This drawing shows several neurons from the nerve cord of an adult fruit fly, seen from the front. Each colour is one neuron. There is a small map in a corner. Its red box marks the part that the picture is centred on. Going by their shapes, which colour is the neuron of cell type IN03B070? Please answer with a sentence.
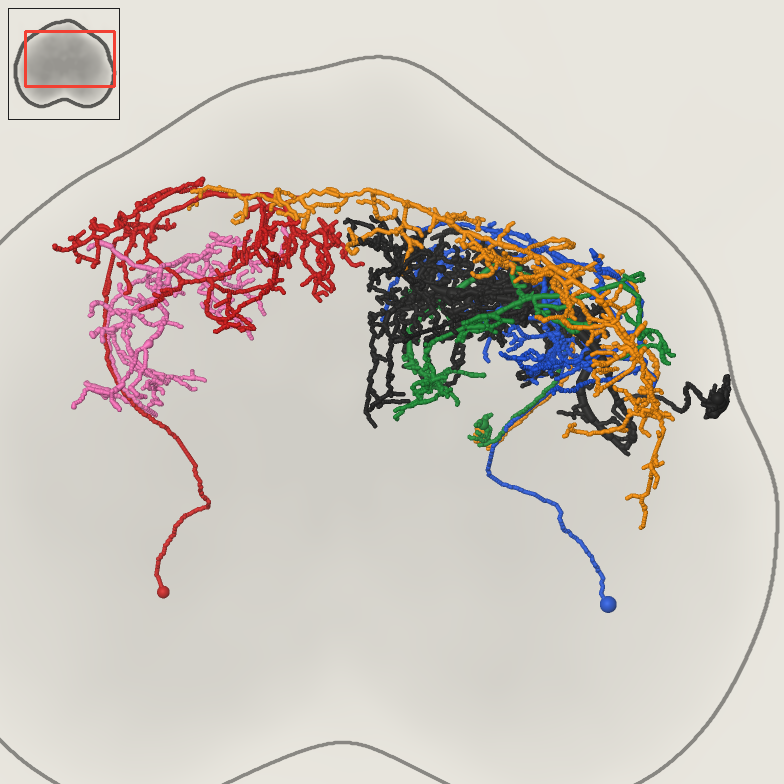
The colour is blue.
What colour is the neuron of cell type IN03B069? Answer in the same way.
The colour is pink.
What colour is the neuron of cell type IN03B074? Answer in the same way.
The colour is red.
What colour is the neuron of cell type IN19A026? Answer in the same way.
The colour is black.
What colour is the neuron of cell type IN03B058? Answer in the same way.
The colour is orange.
